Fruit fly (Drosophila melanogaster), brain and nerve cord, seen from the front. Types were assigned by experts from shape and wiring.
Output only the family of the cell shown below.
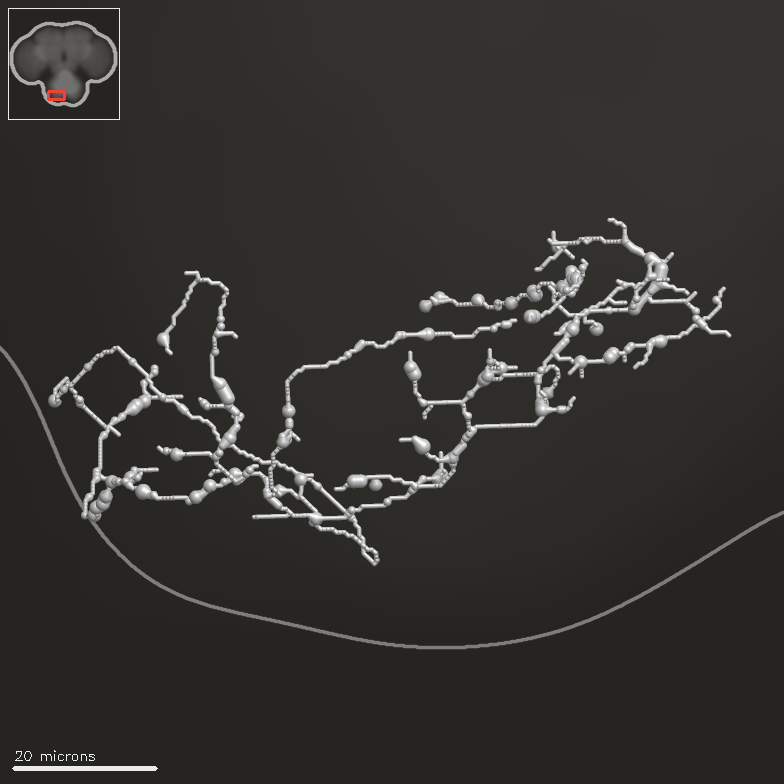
hemilineage 01B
